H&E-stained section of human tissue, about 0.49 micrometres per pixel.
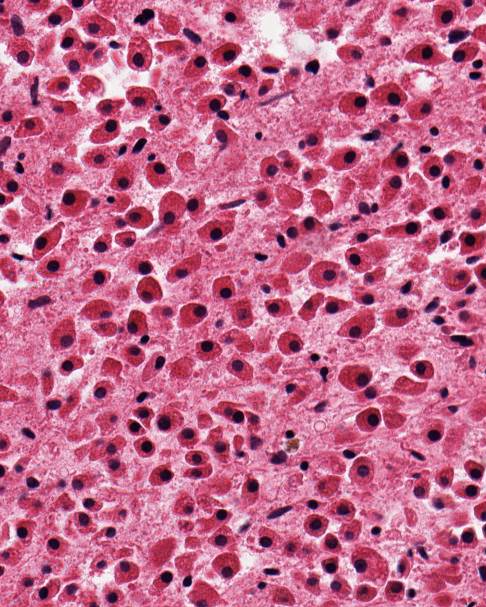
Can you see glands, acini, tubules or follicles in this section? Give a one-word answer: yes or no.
No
